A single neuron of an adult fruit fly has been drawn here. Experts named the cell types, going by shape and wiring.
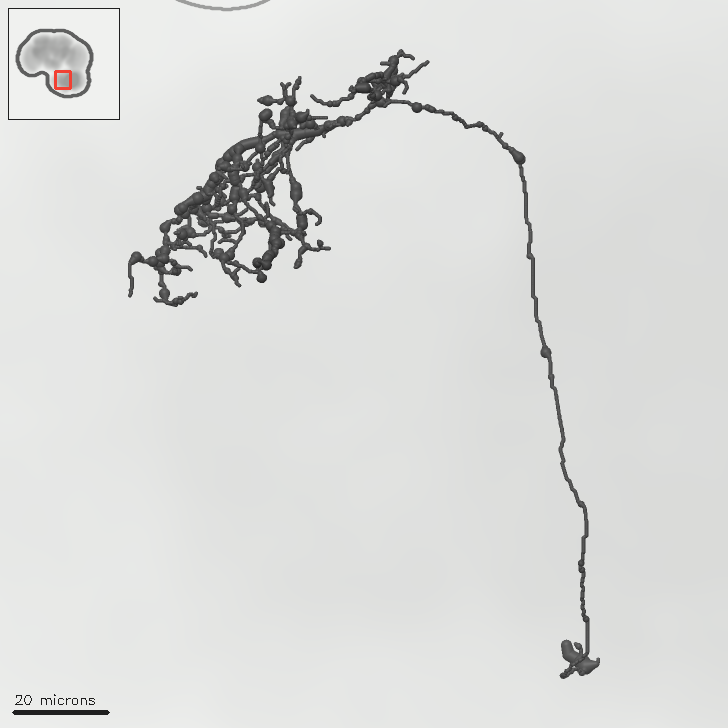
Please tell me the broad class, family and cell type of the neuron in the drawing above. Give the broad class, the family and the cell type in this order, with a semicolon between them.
nerve-cord intrinsic neuron; hemilineage 02A; IN02A042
